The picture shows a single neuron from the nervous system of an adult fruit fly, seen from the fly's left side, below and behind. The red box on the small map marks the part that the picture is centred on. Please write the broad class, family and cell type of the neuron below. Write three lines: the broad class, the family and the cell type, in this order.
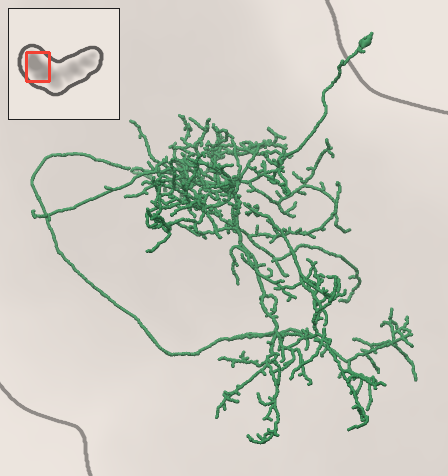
central-brain intrinsic neuron
hemilineage DM6_central2
CL335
